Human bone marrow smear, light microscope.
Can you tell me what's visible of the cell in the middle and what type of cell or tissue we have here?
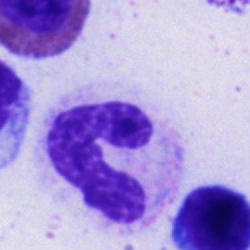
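Outline first: roughly round. Next, the nucleus: a single curved band bent into a C shape, its open side facing right. Nucleoli: none visible. Last, the name: band neutrophil.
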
